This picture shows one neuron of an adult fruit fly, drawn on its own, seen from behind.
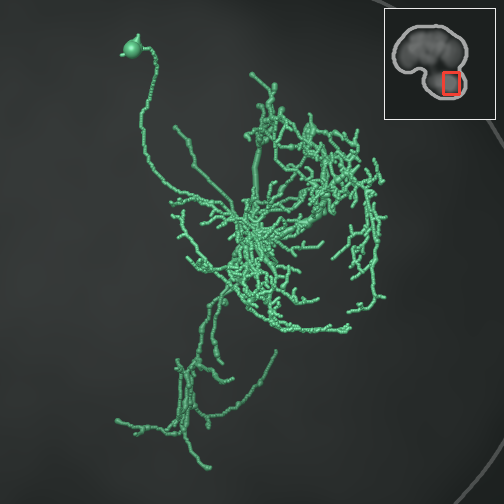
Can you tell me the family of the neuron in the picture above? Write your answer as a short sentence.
The family is hemilineage 01A.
